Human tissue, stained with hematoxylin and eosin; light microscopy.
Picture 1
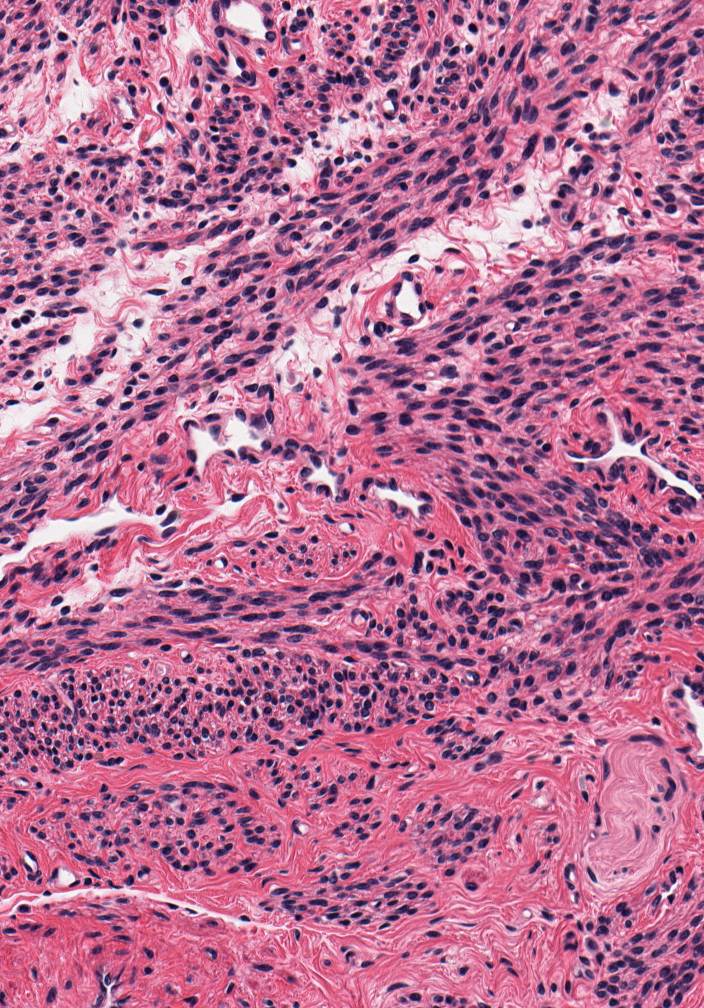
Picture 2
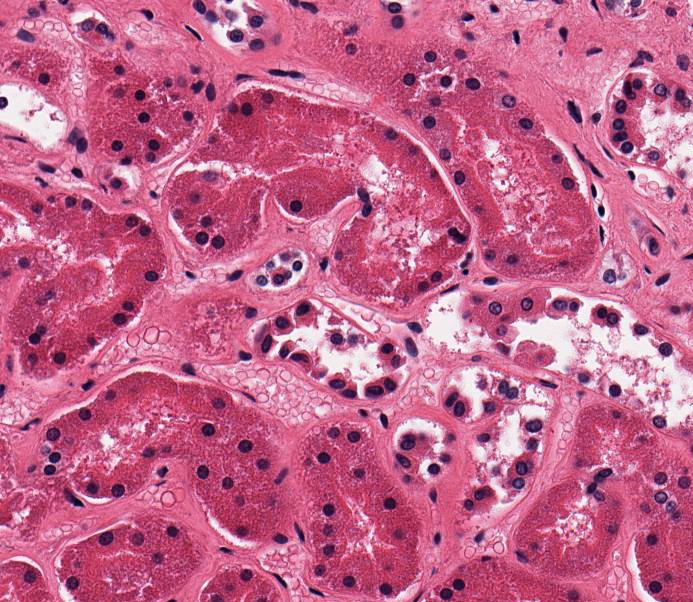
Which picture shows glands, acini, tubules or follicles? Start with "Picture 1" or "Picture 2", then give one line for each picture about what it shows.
Picture 2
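In picture 1: No epithelium or glands are present anywhere in the field.
In picture 2: The whole field is filled with closely packed tubules cut in cross and oblique section, separated by only narrow strips of stroma.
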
